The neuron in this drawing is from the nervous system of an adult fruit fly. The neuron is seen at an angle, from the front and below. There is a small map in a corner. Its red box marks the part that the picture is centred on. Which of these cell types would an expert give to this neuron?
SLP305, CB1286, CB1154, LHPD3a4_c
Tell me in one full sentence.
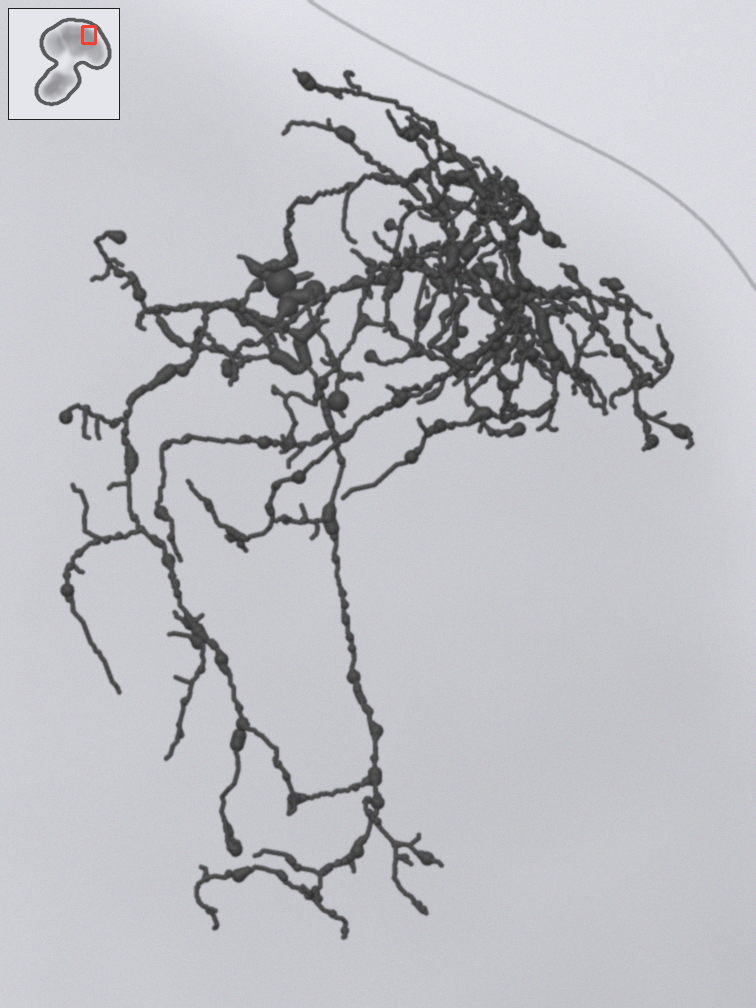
It is as SLP305 that this neuron is typed.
